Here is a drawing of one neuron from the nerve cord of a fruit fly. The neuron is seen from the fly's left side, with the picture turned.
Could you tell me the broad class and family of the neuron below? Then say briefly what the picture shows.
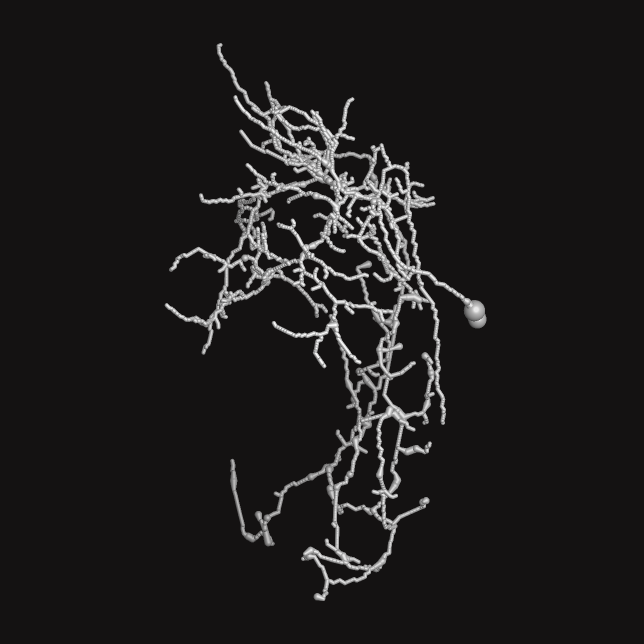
This is a nerve-cord intrinsic neuron. Its family is hemilineage 19B. As drawn here it is taller than it is wide.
